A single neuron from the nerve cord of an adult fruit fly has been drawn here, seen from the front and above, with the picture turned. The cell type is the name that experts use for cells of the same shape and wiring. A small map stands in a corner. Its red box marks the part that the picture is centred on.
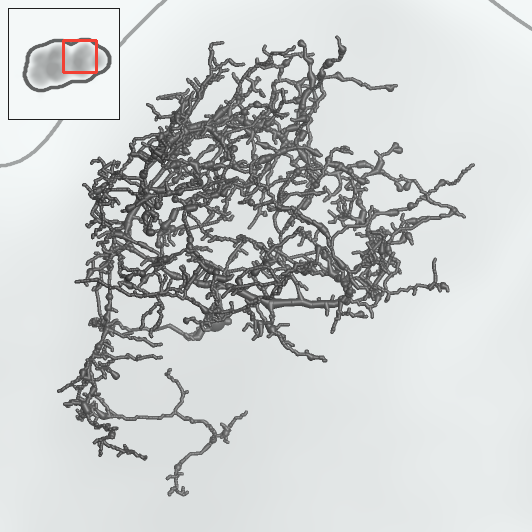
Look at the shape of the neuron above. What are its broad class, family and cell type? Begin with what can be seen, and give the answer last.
The picture shows more than a hundred branch ends. As drawn here it is about as wide as it is tall. Its broad class is nerve-cord intrinsic neuron. Its family is hemilineage 14A. The cell type is IN14A006.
